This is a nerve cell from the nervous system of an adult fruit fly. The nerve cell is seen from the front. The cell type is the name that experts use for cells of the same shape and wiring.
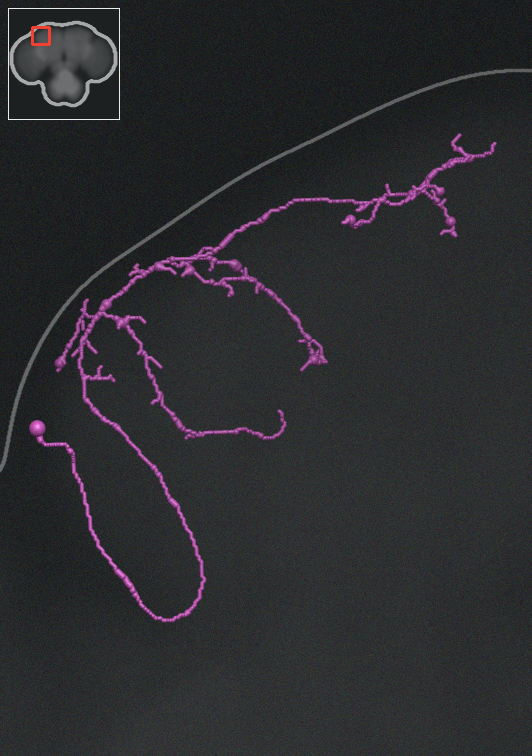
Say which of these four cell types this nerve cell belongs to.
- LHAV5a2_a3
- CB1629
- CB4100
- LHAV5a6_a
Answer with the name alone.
LHAV5a2_a3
